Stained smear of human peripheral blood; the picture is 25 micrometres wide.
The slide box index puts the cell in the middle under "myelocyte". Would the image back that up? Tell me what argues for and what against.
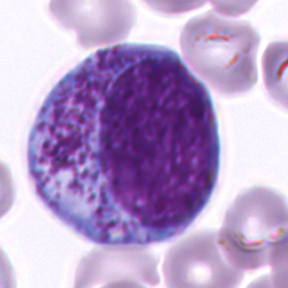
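The cell is round and smooth in outline and measures about 17 micrometres across, with red cells lying around it without overlapping it. Its cytoplasm is a moderately wide crescent with a bluish tint, holding many coarse dark purple granules except in a pale area with few granules at the lower left.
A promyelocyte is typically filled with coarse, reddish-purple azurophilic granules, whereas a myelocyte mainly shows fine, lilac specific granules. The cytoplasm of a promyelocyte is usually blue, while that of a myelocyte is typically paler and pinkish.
The coarse granules and the bluish cytoplasm therefore count for promyelocyte and against myelocyte. The name myelocyte does not fit; this cell is a promyelocyte.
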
